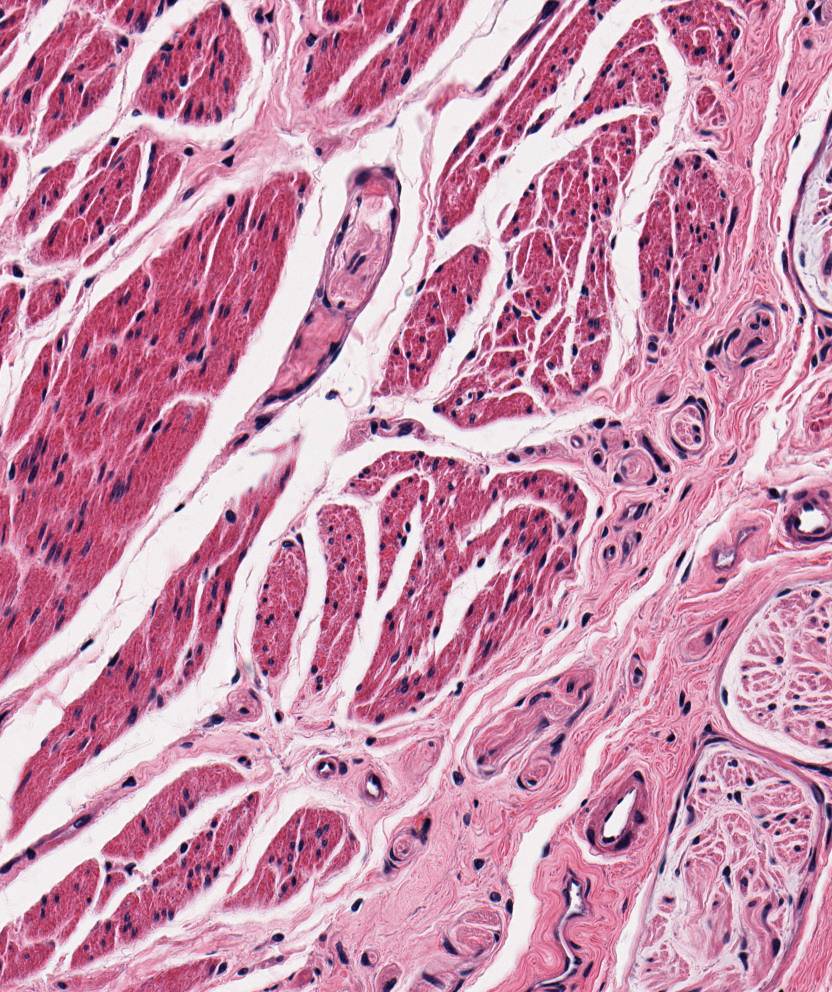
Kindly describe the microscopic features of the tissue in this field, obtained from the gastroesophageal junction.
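Left and centre, I see bundles of muscle; along the right side, fibrous connective tissue carrying vessels and nerves. The muscle cells have dark, elongated, spindle-shaped nuclei in bright pink cytoplasm. That right-hand connective tissue looks dense and pink, built of wavy collagen bundles. And right at the edge there are rounded, pale, finely fibrillar nerve fascicles, each with a thin sheath around it.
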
